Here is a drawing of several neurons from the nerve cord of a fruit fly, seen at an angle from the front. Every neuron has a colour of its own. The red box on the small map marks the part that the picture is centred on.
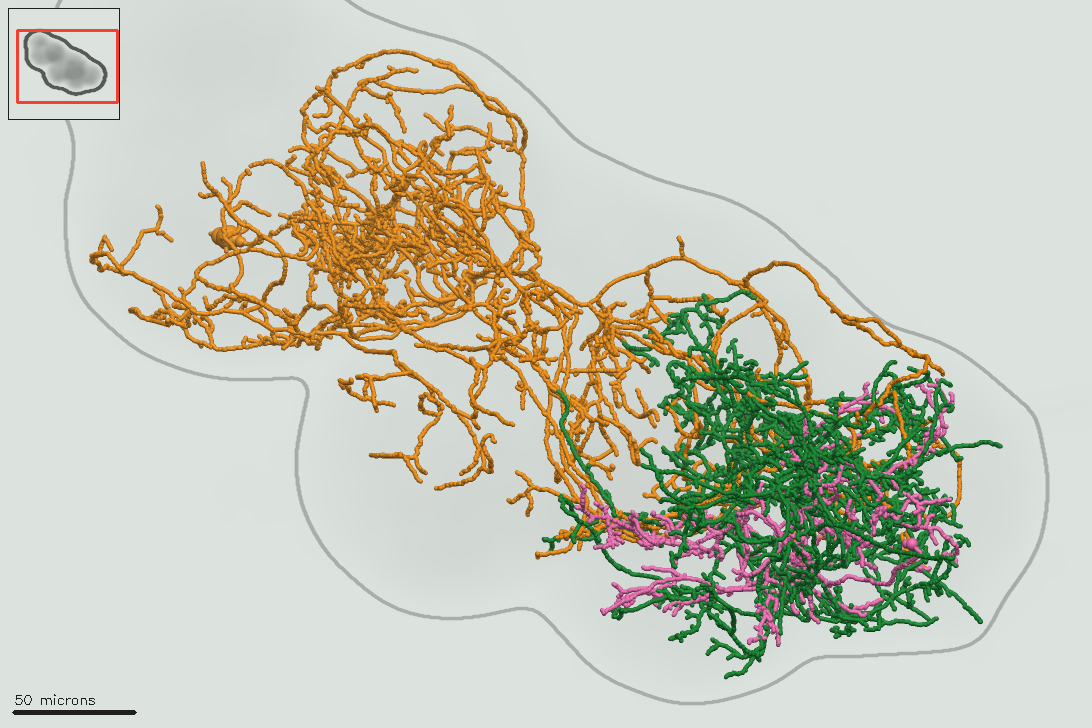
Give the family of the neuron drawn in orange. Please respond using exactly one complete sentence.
The family grouping of the neuron is hemilineage 27X.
